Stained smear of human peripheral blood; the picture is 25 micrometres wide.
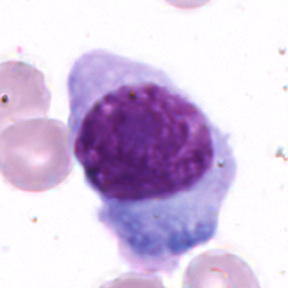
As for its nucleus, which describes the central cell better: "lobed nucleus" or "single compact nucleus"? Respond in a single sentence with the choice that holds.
What the cell contains is a single compact round, oval or kidney-shaped nucleus.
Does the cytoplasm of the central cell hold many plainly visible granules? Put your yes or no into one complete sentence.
No, its cytoplasm lacks visible granules entirely.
